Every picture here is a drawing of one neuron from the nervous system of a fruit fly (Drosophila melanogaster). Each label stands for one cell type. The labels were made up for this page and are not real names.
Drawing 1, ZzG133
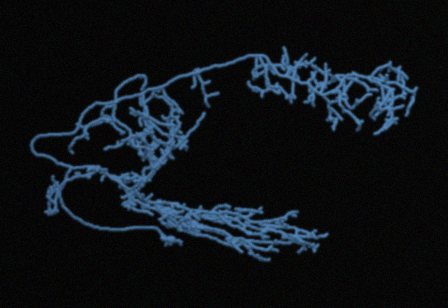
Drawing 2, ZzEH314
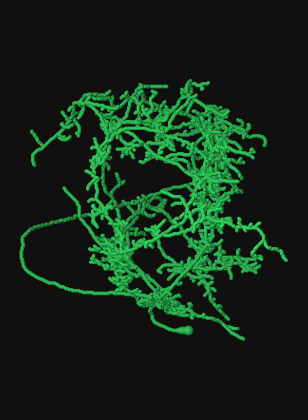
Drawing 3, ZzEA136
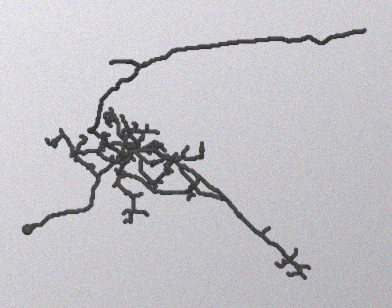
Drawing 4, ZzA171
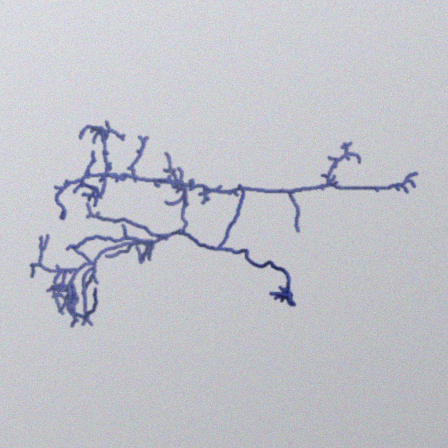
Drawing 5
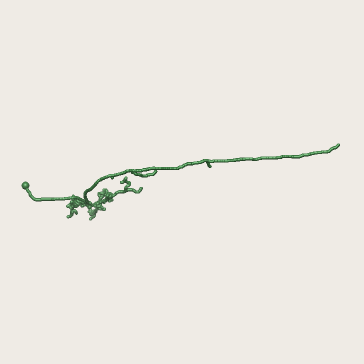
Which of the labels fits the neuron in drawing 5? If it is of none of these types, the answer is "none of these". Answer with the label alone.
none of these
